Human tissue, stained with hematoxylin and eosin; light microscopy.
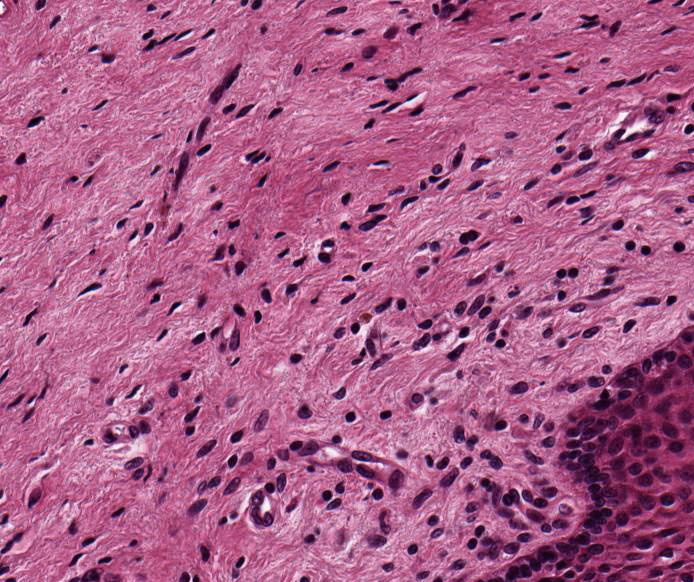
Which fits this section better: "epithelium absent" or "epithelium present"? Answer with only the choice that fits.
Epithelium present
